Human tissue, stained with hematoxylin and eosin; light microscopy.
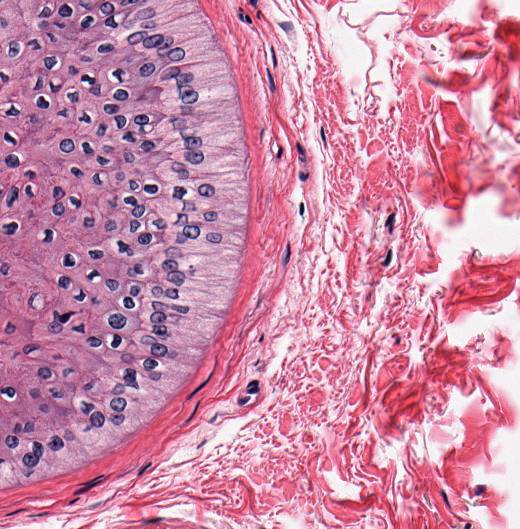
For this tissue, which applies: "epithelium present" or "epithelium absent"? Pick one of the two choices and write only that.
Epithelium present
